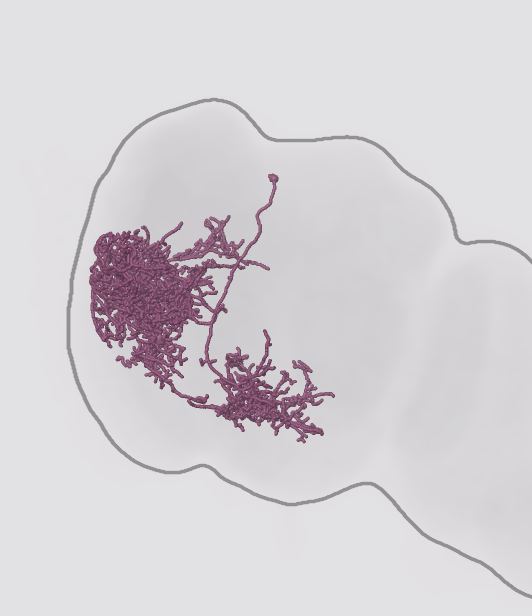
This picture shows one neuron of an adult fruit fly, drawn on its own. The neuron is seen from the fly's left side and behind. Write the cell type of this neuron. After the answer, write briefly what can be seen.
The cell type is AVLP476. Its broad class is central-brain intrinsic neuron. Its cell body lies at the top of the picture. In this view it is about as wide as it is tall.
